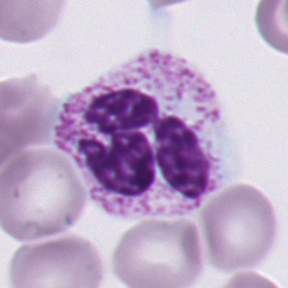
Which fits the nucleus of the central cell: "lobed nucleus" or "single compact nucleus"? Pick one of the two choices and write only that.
Lobed nucleus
